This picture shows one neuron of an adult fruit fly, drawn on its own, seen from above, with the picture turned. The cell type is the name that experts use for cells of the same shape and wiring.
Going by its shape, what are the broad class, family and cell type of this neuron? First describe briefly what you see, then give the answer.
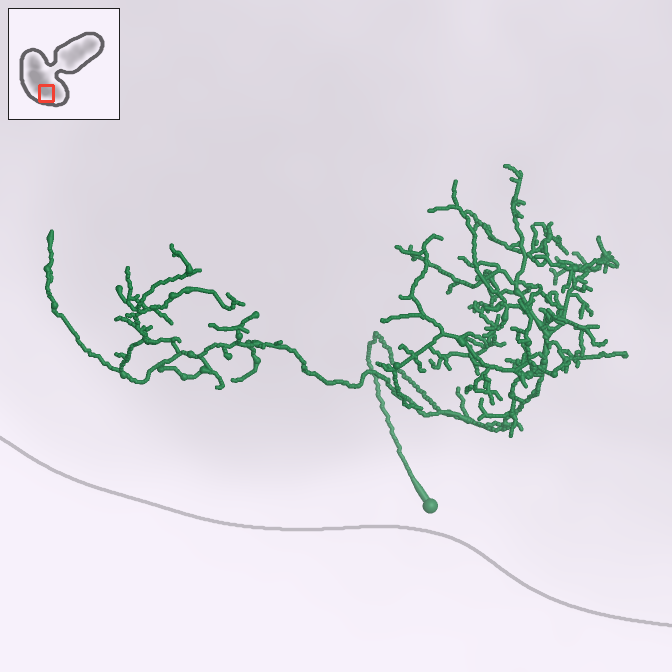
It lies in the brain. In this view it is wider than it is tall. Its broad class is central-brain intrinsic neuron. Its family is hemilineage VPNl&d1_dorsal. The cell type is LHAV5b1.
